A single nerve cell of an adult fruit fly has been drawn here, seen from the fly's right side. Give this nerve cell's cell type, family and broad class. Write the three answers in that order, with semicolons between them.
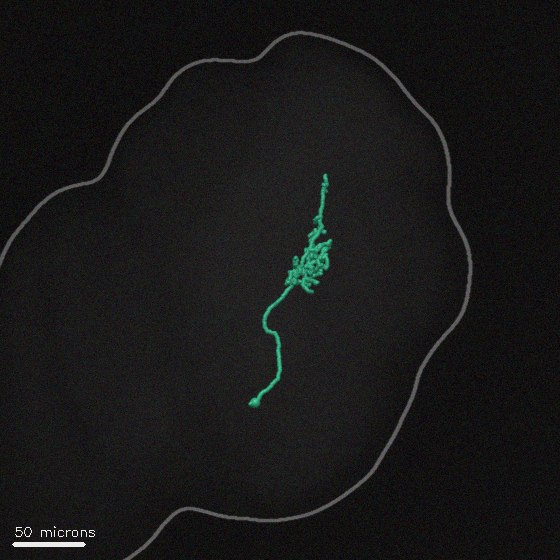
CB2066; hemilineage LALa1_anterior; central-brain intrinsic neuron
